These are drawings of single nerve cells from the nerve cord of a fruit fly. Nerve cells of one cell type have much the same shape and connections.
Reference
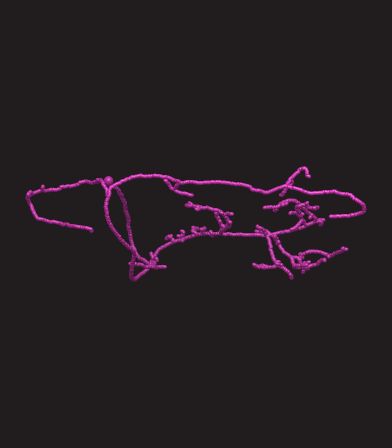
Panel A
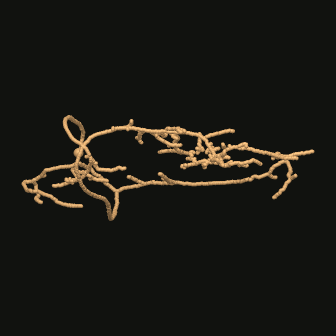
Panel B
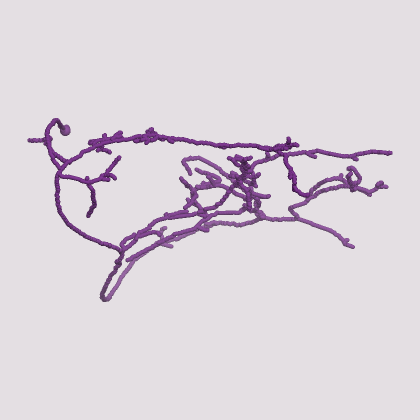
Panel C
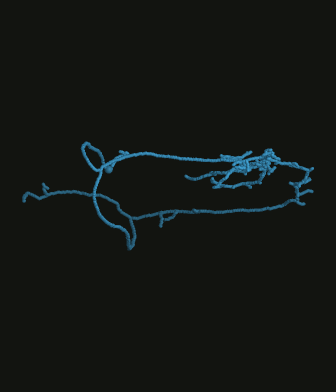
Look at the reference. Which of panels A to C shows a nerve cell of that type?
A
